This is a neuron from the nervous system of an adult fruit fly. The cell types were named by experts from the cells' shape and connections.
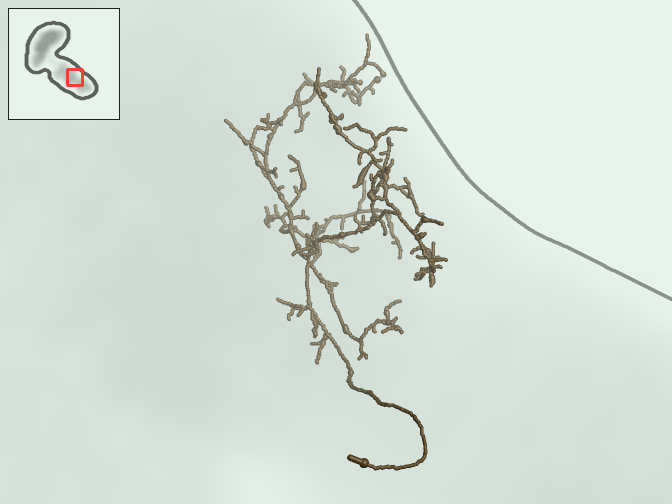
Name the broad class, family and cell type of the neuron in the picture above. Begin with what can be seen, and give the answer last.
It lies in the nerve cord. The cell body is at the bottom of the picture. The picture shows dozens of branch ends. It is a nerve-cord intrinsic neuron. Its family is hemilineage 21A. Its cell type is IN21A076.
